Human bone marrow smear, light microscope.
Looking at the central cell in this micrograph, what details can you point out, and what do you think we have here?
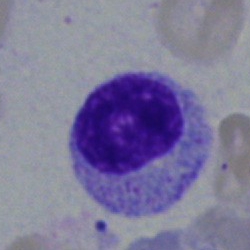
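Looking at this cell, I see a round outline with a smooth margin. Its cytoplasm is a pale greyish lilac-blue, and I can make out fine purplish granules within it. I don't find any vacuoles in the cytoplasm. This cell is a myelocyte.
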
